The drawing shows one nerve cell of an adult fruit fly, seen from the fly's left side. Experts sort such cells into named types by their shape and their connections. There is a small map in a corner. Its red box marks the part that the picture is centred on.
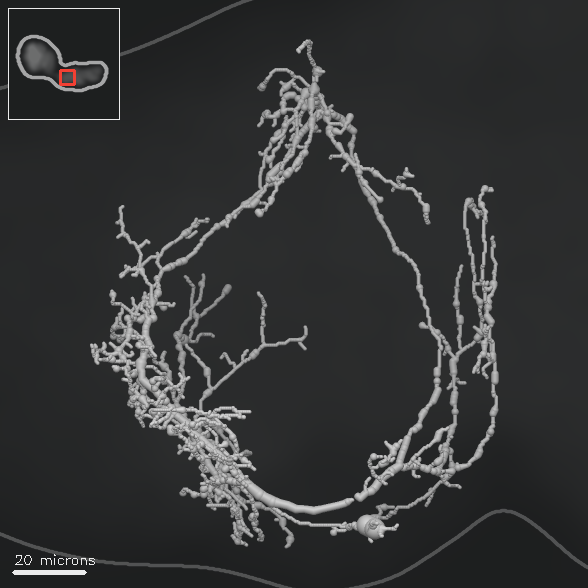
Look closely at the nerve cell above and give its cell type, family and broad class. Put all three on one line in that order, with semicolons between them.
IN04B008; hemilineage 04B; nerve-cord intrinsic neuron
